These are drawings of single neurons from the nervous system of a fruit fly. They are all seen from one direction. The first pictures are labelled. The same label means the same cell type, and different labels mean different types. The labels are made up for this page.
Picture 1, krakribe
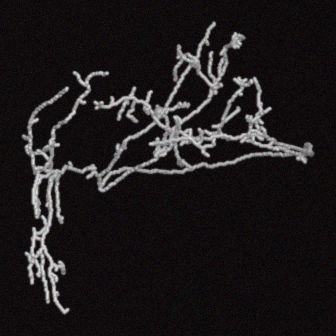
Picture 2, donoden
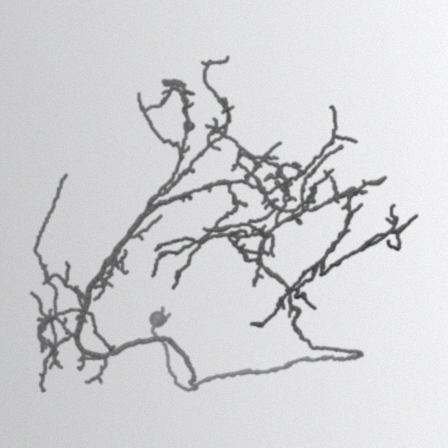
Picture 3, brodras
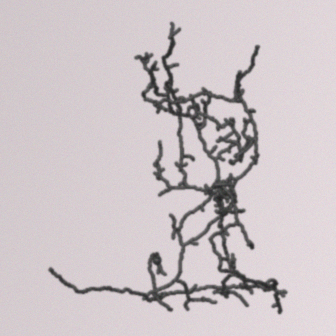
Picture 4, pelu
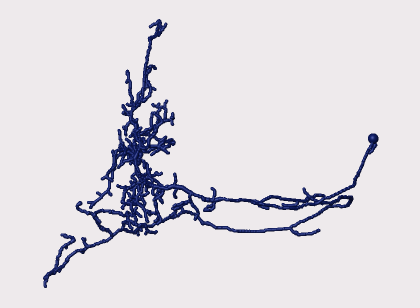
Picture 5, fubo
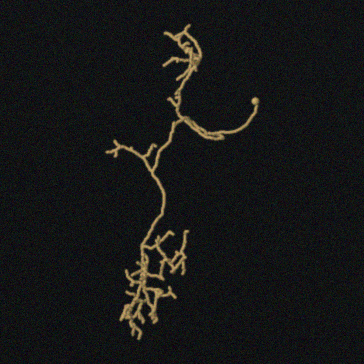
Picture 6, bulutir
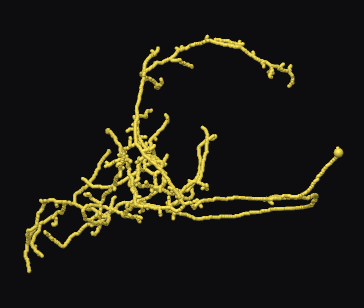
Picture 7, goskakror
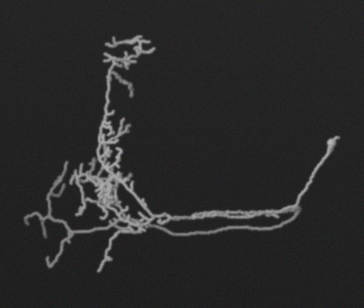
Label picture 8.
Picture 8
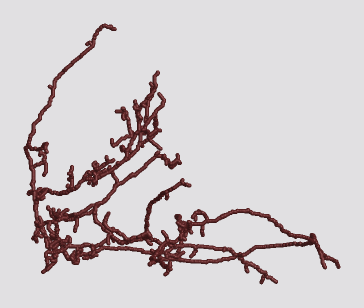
pelu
